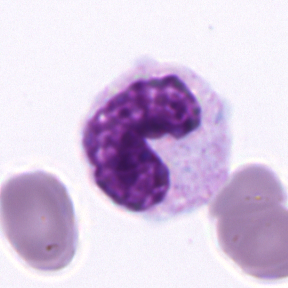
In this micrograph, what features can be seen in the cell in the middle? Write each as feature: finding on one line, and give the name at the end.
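Nucleus: a thick curved band, its hollow opening toward the right
Position: nucleus lying against the left side of the cell
Chromatin: dark purple, coarsely clumped, with paler gaps between
Granules: fine and faint lilac, in the cytoplasm
Name: band neutrophil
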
